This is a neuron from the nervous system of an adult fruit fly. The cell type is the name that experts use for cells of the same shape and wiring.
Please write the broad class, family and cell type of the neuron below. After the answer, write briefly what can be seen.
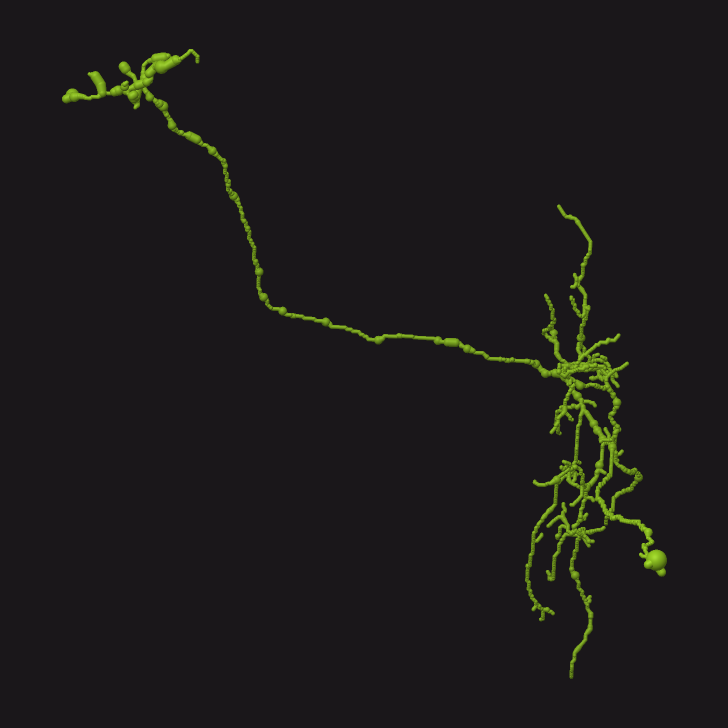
It is a nerve-cord intrinsic neuron. Its family is hemilineage 06A. Its cell type is IN06A075. The cell body is at the lower right of the picture. The picture shows dozens of branch ends.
